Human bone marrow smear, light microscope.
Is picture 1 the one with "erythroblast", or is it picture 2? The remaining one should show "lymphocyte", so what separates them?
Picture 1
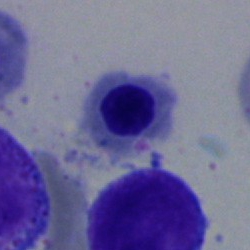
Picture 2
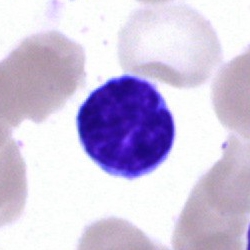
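Erythroblast in picture 1, lymphocyte in picture 2. Outline: erythroblast irregular, several blunt bulges along the edge; lymphocyte round and smooth. Nucleus: erythroblast's roughly central. Chromatin: erythroblast very dark purple and dense throughout; lymphocyte dense, deep purple.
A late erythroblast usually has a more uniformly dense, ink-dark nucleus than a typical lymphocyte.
Cytoplasm: lymphocyte scant, at most a very thin rim around the nucleus. Nucleoli and granules: none visible in either cell; no vacuoles visible in the lymphocyte.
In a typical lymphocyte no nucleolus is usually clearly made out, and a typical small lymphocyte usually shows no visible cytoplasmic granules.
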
